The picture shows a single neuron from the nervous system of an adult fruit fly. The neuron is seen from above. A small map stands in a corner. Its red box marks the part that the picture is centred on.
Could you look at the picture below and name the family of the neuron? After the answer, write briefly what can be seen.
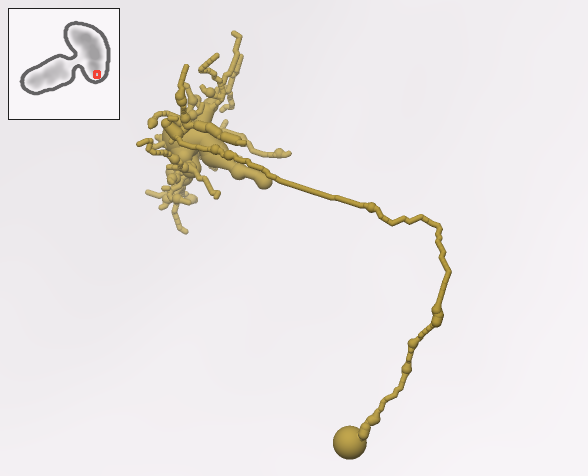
The family is Dm. This is an optic-lobe intrinsic neuron. It is in the brain and does not reach the nerve cord. The cell body can be seen at the bottom of the picture.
